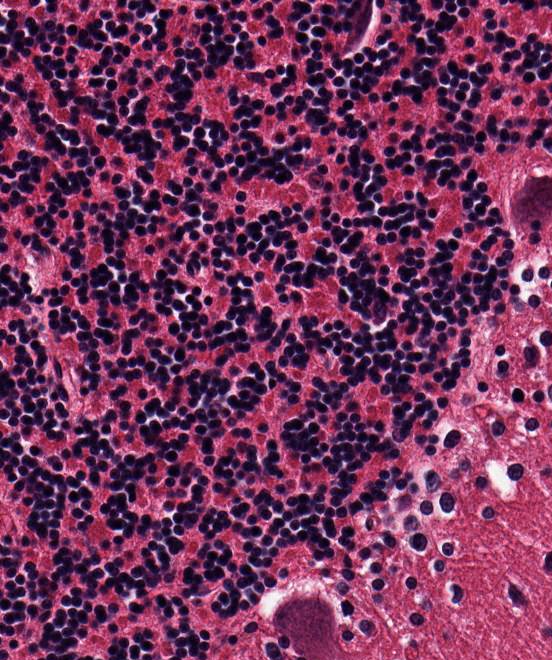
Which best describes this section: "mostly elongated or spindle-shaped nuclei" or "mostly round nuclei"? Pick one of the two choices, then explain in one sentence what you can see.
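Mostly round nuclei. The nuclei of the dense zone are small, round and uniformly dark, with very little visible cytoplasm.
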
